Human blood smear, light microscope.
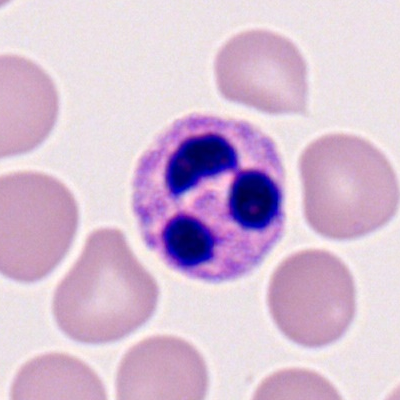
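Segmented neutrophil, and looking at it, the outline is round. I count three separate lobes in the nucleus, set in a rough triangle around the centre of the cell. The chromatin in them is dense and stains dark purple.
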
